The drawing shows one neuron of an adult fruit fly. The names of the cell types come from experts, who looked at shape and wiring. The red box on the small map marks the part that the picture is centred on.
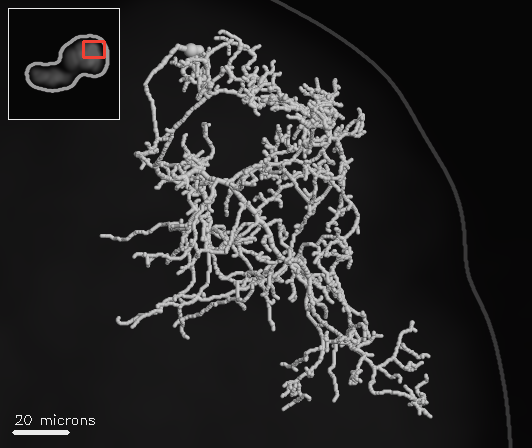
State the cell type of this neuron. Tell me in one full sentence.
It is the cell type SMP418 to which this neuron belongs.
